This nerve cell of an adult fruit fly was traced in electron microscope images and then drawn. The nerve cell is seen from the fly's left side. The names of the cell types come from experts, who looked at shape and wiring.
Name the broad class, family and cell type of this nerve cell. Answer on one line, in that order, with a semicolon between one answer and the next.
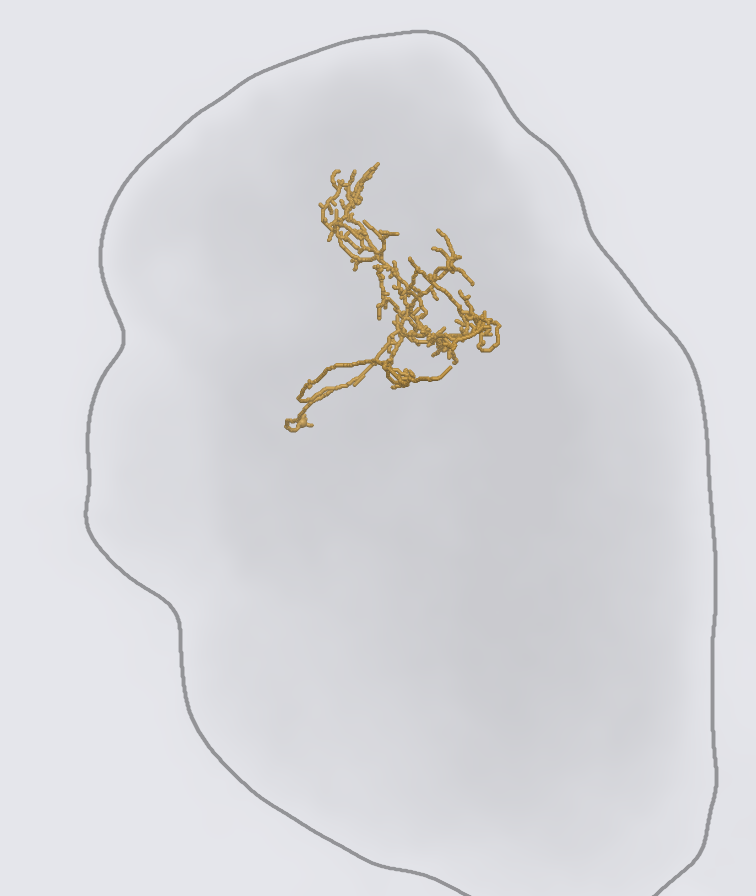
central-brain intrinsic neuron; hemilineage VLPl2_medial; AVLP187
